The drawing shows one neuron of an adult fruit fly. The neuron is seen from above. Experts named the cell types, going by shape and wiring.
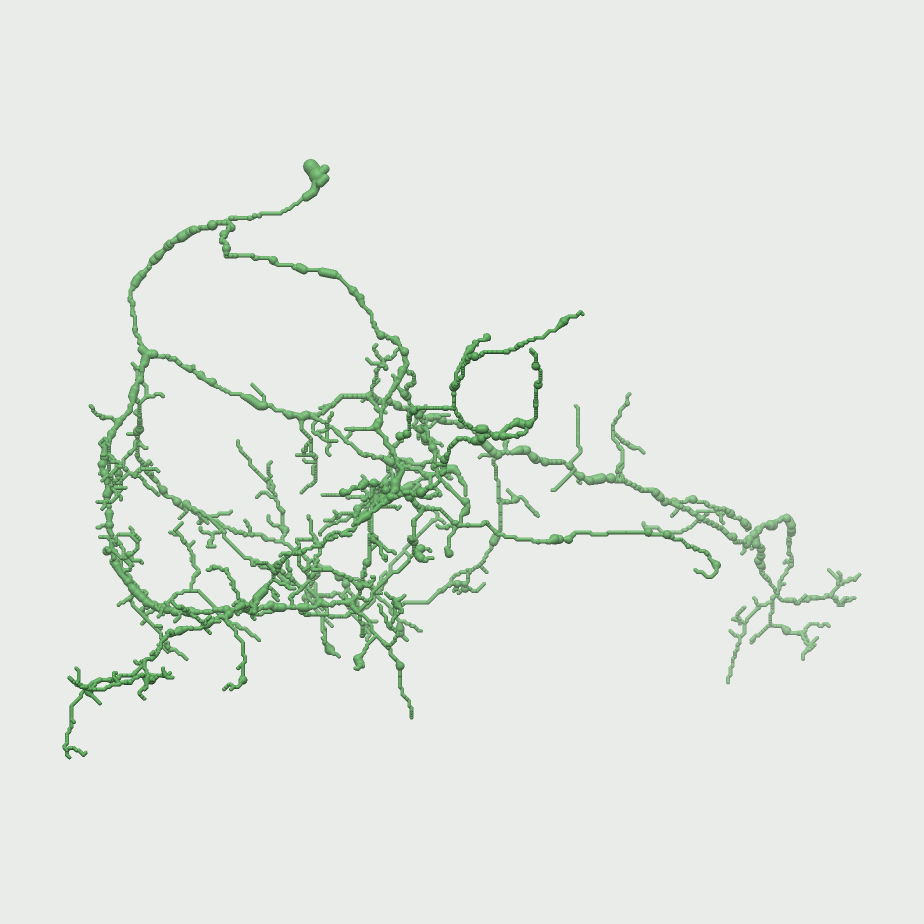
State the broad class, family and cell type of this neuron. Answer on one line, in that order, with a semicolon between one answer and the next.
central-brain intrinsic neuron; hemilineage VLPa1_lateral; AVLP299_c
